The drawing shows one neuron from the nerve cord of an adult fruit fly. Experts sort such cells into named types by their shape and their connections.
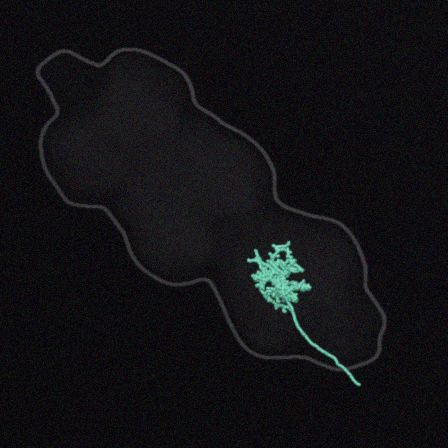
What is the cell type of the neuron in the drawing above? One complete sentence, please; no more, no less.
Within the cell type MNad11 sits this neuron.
